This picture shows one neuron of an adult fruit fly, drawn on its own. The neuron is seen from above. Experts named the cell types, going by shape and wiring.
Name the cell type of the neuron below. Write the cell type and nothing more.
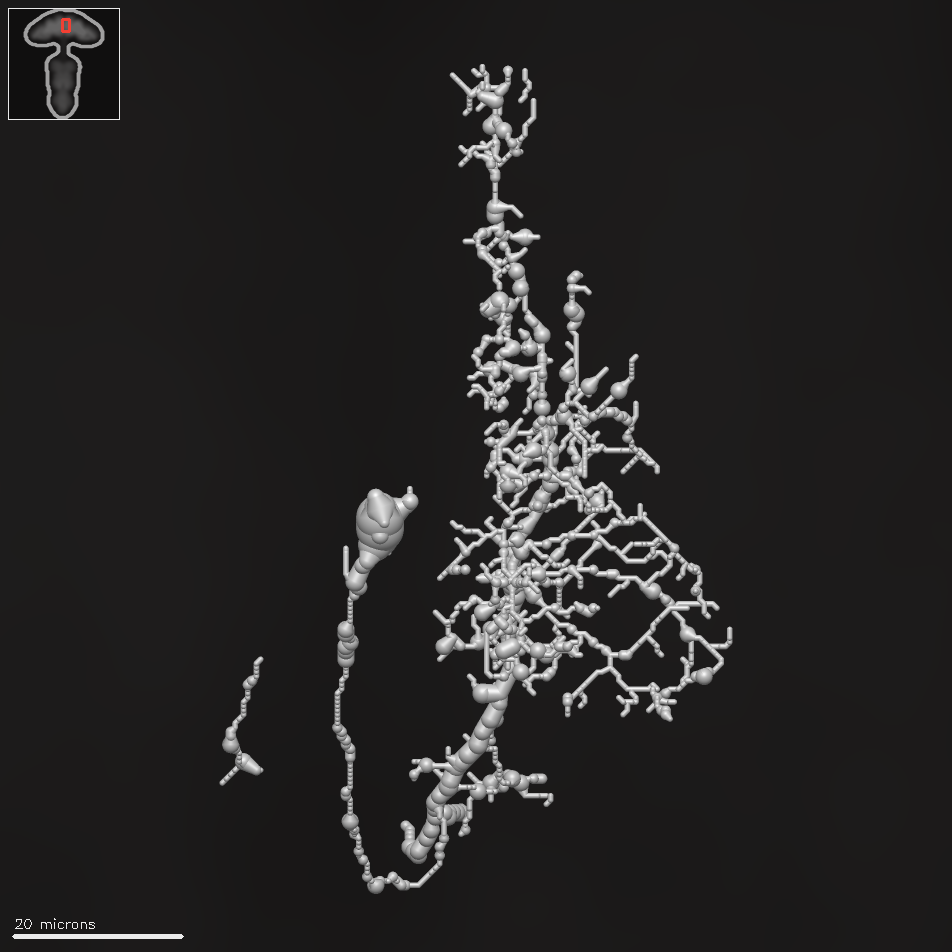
SMP492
